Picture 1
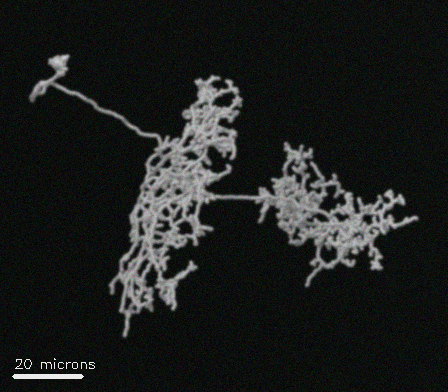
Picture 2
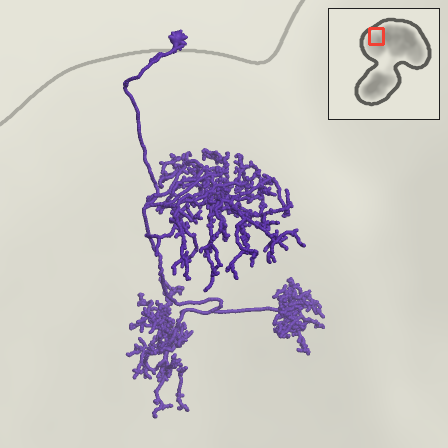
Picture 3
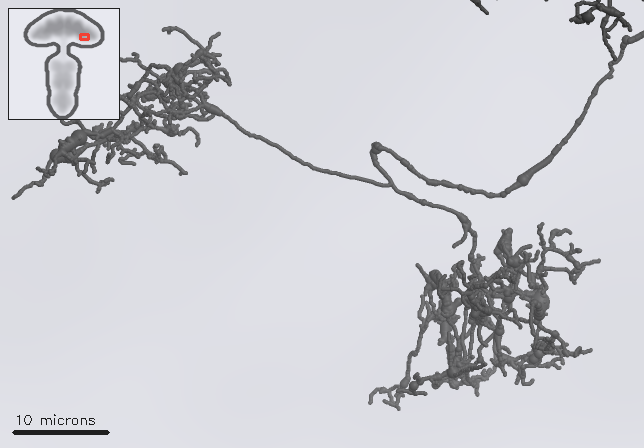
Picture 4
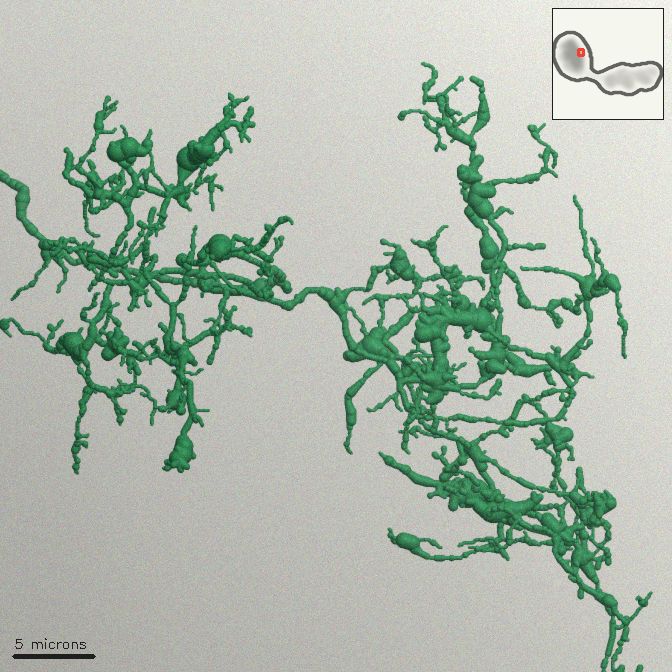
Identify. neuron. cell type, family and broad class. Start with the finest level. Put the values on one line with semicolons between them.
TmY16; TmY; optic-lobe intrinsic neuron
